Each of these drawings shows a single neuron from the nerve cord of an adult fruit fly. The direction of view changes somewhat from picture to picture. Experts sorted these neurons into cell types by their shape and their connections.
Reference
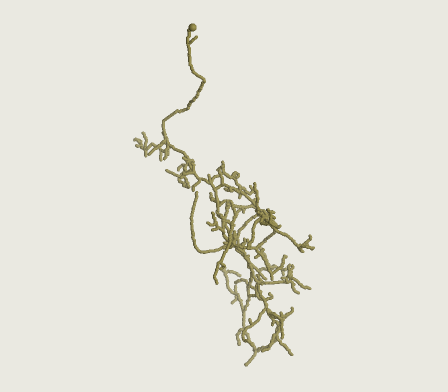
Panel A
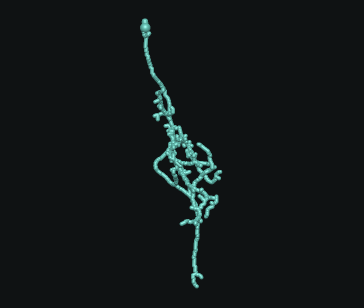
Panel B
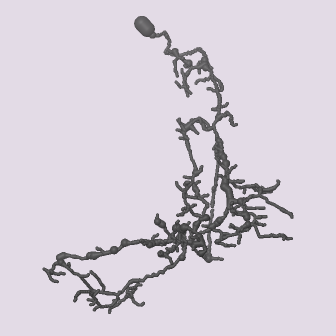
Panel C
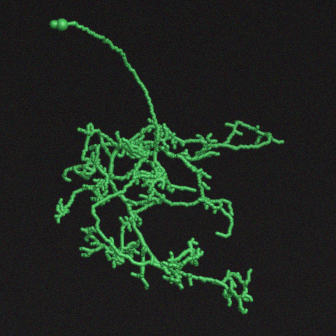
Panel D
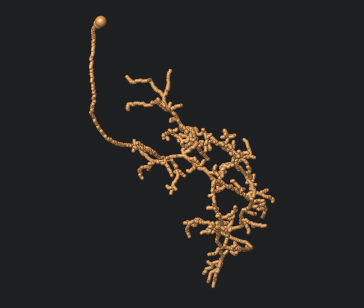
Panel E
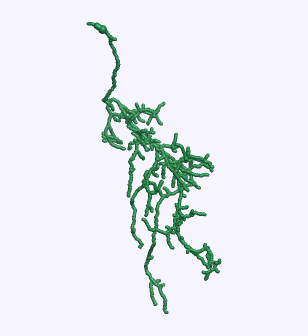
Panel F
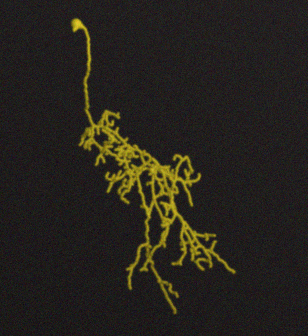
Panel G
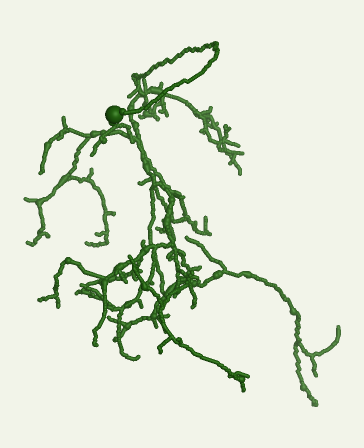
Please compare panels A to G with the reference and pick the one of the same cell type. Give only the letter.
F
